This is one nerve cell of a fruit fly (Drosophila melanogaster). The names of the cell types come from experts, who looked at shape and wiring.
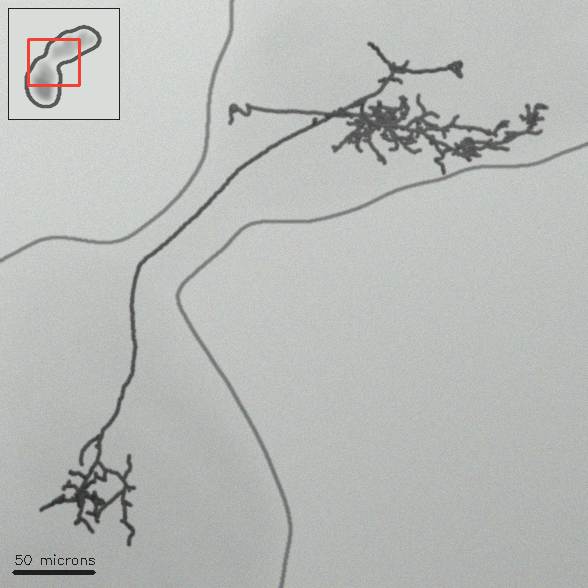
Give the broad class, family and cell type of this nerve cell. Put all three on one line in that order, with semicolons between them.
ascending neuron; hemilineage 07B; AN07B052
